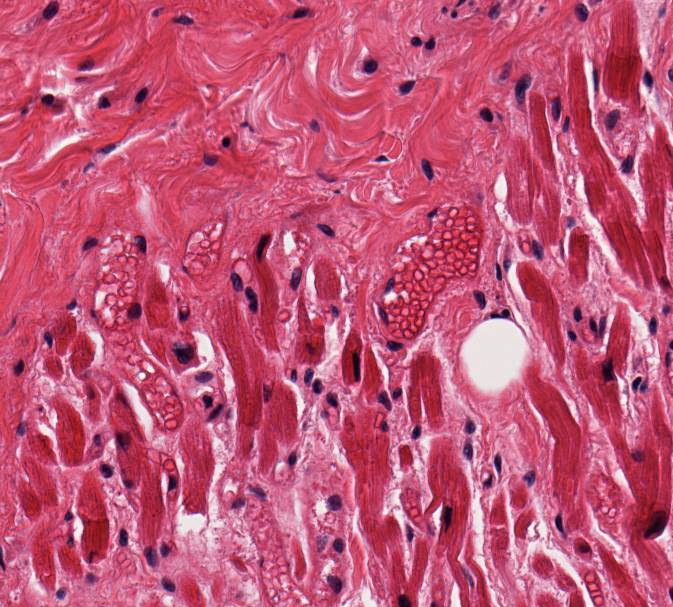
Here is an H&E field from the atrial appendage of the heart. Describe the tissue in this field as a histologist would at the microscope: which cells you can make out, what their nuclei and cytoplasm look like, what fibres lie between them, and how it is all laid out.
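Lower down, most muscle fibres run roughly up and down, slanting somewhat. They stain a deeper red than the paler pink collagen above them. That upper collagenous area has sparse, small, dark nuclei. Between the muscle fibres lies loose, pale tissue with small clear gaps.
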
